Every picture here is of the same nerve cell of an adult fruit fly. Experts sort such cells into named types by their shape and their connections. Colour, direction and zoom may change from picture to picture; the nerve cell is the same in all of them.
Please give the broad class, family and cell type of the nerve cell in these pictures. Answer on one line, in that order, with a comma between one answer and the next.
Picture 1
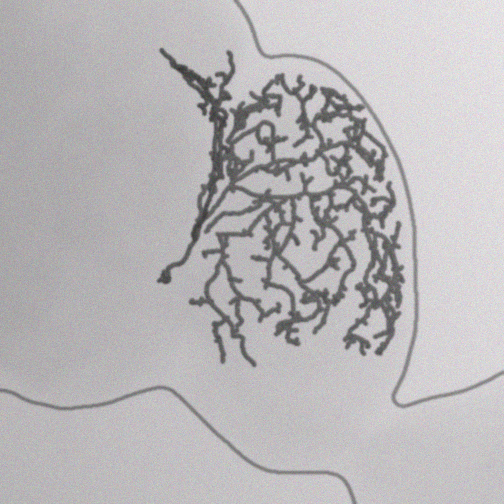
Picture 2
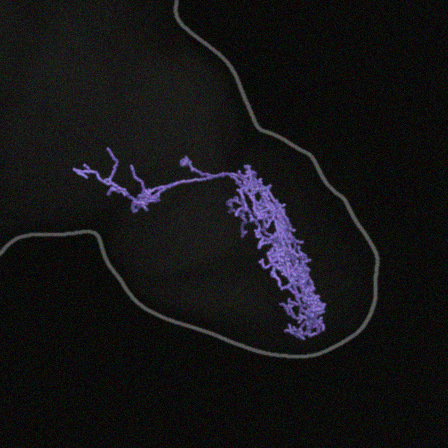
visual projection neuron, MeVP, MeVP32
